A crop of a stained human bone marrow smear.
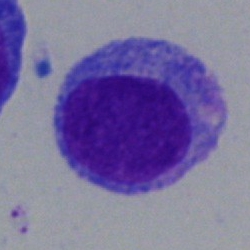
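Blast, the central cell in a stained human bone marrow smear. The outline is round to slightly oval, and the nucleus lies off-centre toward the lower left. Blue cytoplasm forms its widest band on the upper and right side of the nucleus, with a paler, pinkish-lilac zone just right of it.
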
